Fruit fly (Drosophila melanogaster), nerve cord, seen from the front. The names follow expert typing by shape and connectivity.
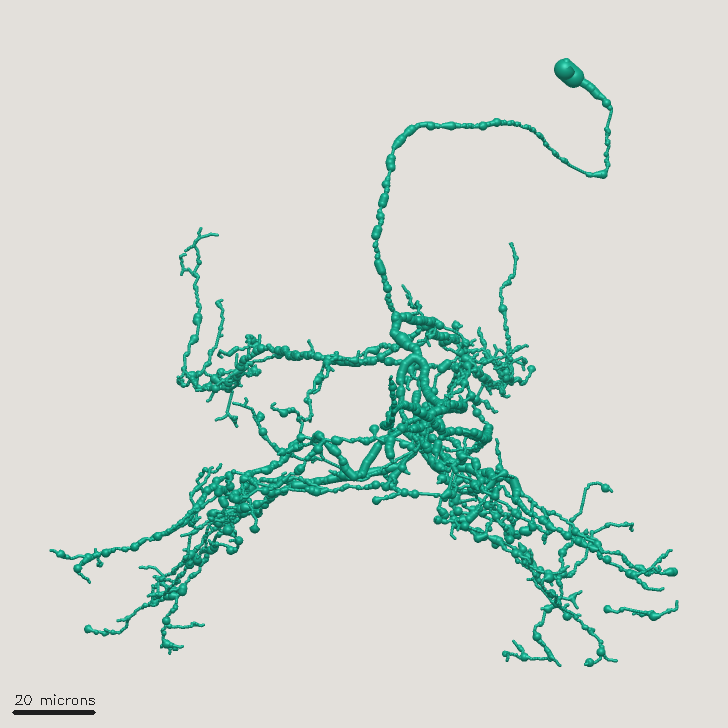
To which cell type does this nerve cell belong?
AN17B007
